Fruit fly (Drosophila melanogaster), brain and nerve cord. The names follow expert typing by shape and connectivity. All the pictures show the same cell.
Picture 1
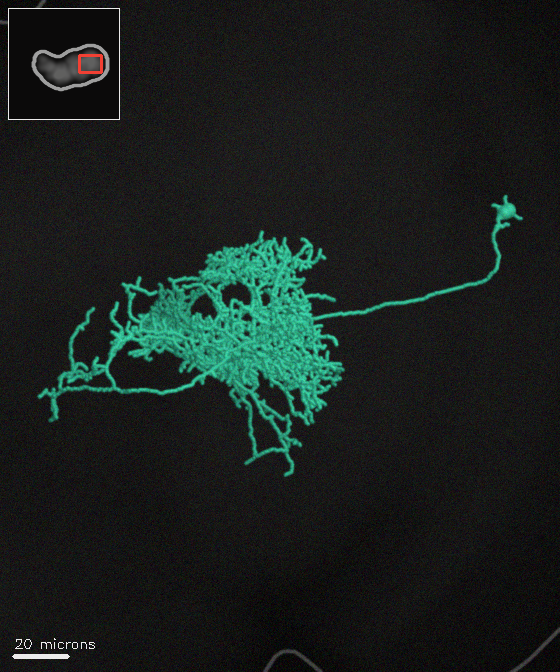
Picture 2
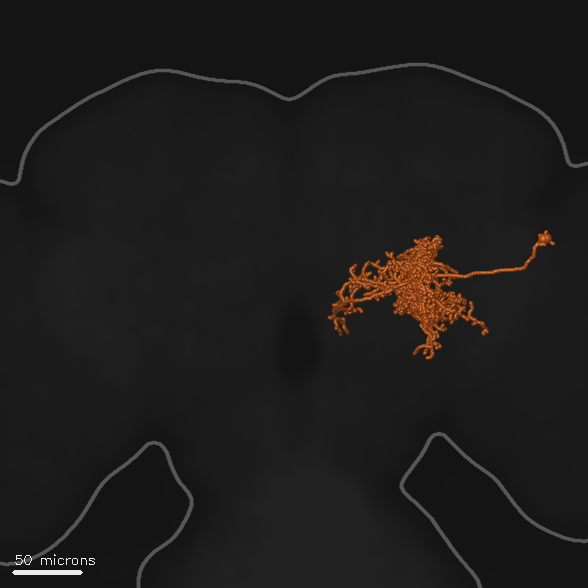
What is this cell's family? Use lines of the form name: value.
family: hemilineage VLPl2_medial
